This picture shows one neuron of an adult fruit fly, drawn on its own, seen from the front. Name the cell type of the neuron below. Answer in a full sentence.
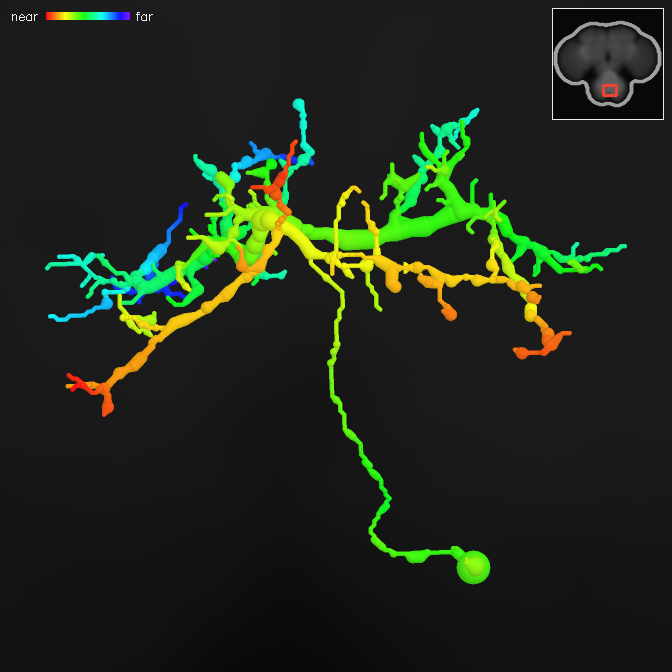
The cell type is IN00A060.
